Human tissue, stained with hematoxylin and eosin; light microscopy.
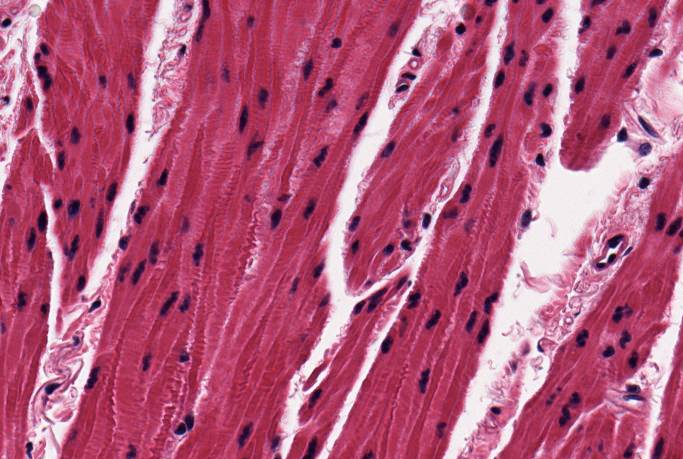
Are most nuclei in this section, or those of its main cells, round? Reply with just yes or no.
No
